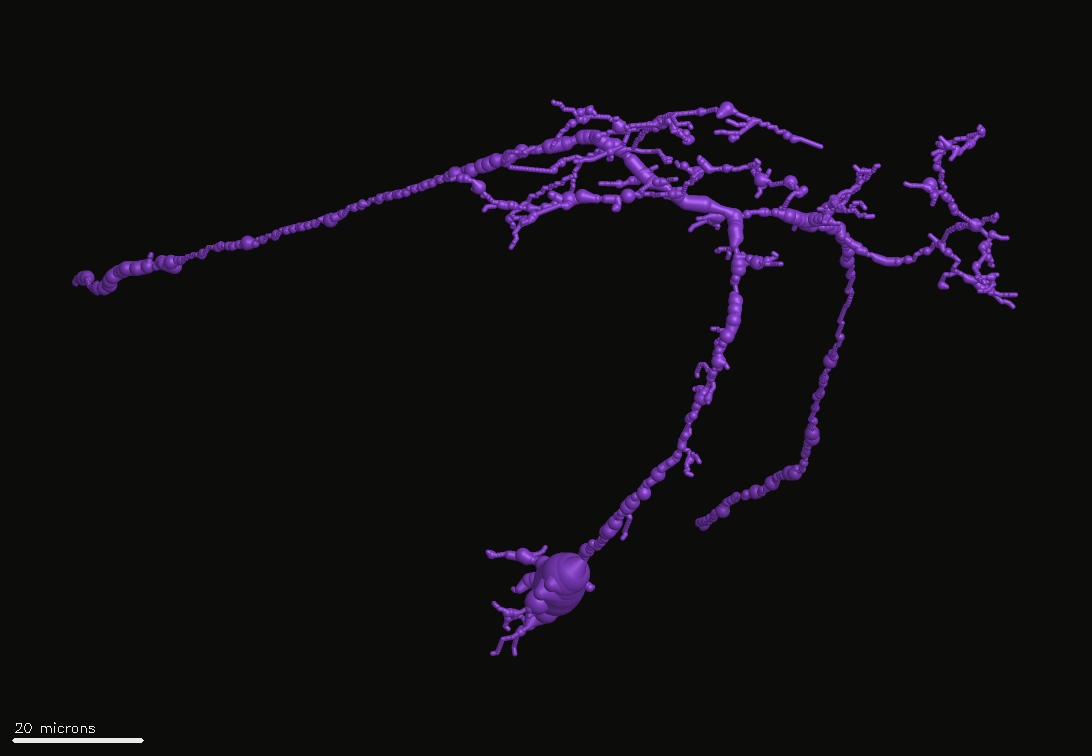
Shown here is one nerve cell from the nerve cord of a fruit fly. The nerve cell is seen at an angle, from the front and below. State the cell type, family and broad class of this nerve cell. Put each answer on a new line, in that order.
EN00B025
hemilineage 00B
efferent neuron of the nerve cord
